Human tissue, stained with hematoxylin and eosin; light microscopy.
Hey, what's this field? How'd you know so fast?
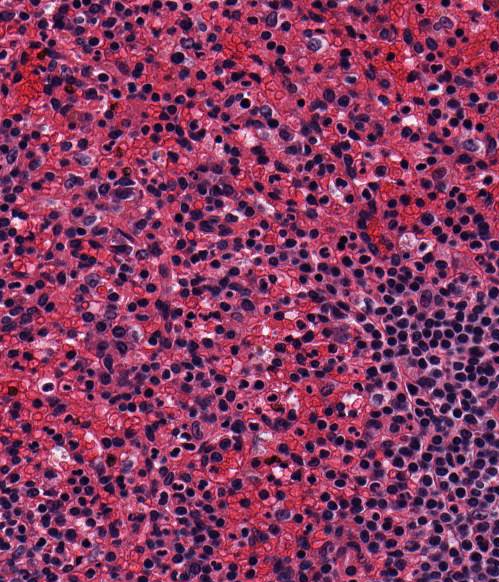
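Answer: red pulp of the spleen. The whole field is a dense sheet of cells, with no glands, epithelium or fat.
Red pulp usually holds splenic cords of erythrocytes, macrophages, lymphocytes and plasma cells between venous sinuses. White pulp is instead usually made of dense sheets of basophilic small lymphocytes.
Toward the lower right corner, lymphocytes lie more tightly packed, with fewer red cells between them.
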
